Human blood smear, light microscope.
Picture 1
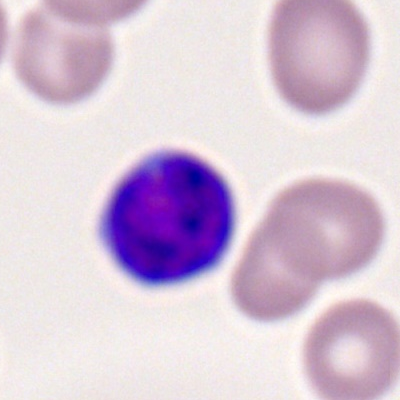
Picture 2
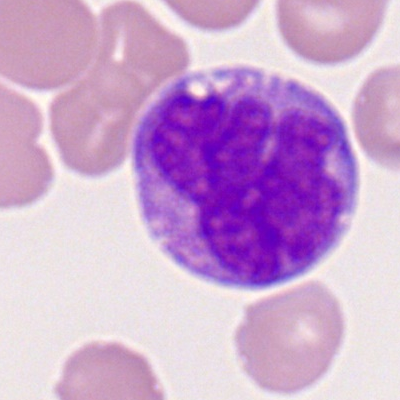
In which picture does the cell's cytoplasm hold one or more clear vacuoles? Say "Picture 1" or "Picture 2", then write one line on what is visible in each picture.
Picture 2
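In picture 1: No vacuoles are seen in the cell.
In picture 2: A few small clear vacuoles lie near the top edge of the cell.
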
